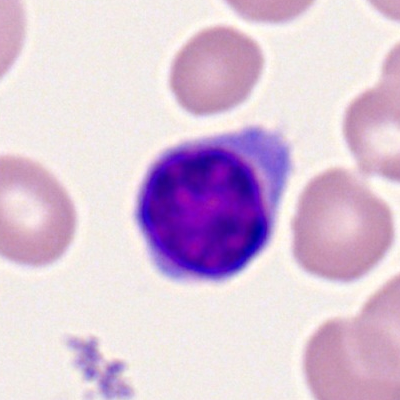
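Lymphocyte at the centre of the smear. First, chromatin: dense, dark purple, coarsely clumped. Next, cytoplasm: a thin rim around most of the nucleus, widest at upper right, where it tapers into an extension. Last, granules: none visible.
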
